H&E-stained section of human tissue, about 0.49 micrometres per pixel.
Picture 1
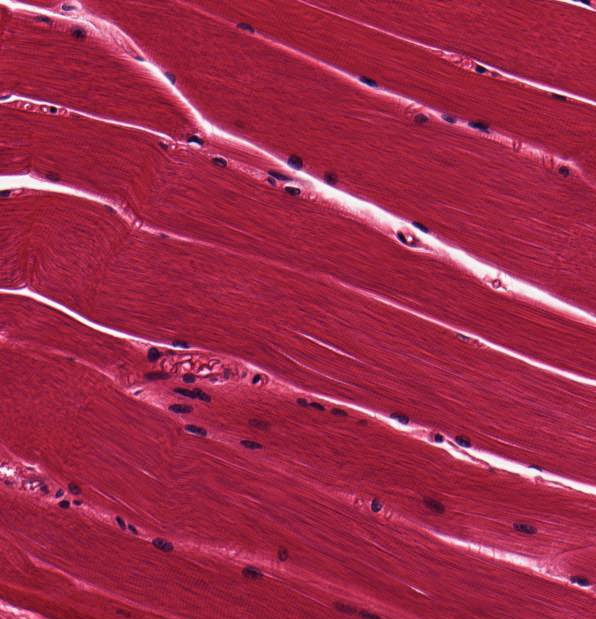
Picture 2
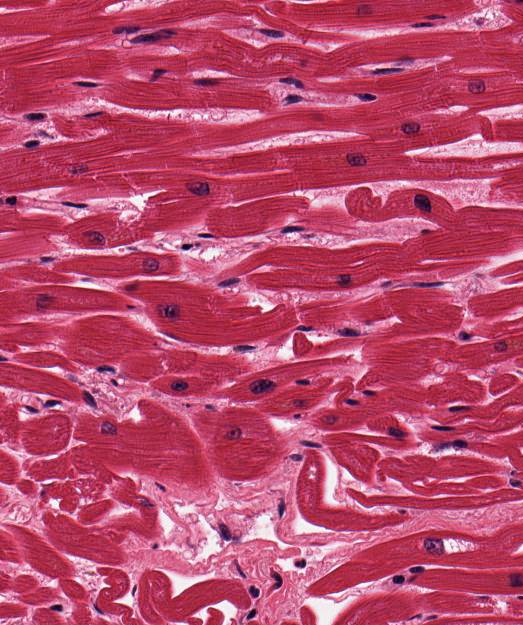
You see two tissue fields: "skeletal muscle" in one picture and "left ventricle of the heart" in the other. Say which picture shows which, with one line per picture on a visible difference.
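The field in picture 1 comes from the skeletal muscle. The nuclei are flattened and elongated and lie at the edges of the fibres.
The field in picture 2 comes from the left ventricle of the heart. Most muscle cells have a single oval nucleus placed centrally within the fibre.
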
